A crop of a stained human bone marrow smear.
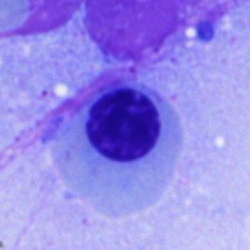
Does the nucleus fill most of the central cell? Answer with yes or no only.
No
